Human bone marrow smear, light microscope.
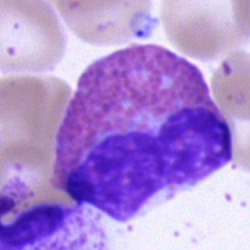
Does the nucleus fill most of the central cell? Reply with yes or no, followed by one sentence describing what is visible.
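No. The cytoplasm is abundant and fills roughly the upper half of the cell.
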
